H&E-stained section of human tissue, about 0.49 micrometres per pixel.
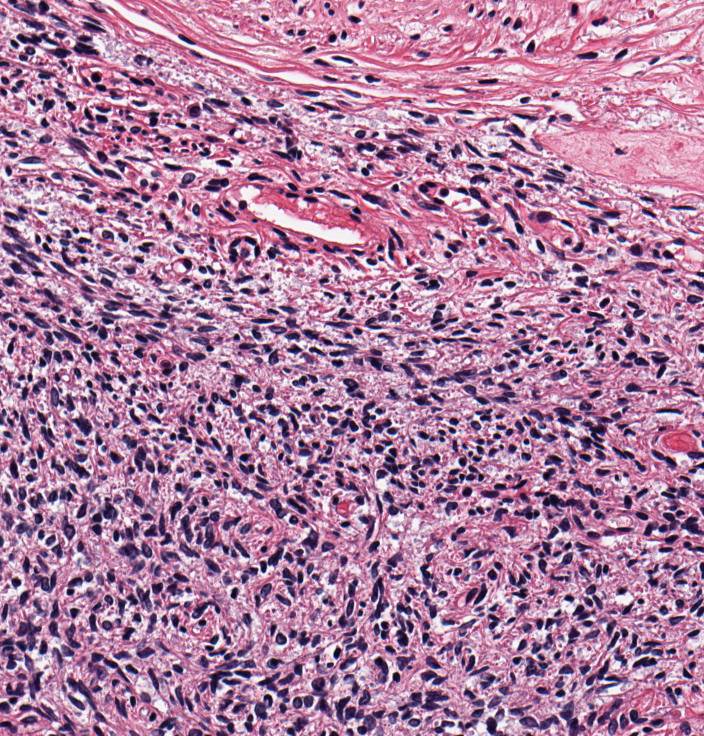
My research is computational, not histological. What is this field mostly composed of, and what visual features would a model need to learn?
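First, the tissue: ovarian cortex. Second, cellularity: the lower two-thirds of the field is densely cellular, the upper part looser and less cellular. Third, arrangement: in that dense zone the spindle cells lie in haphazard, interlacing short bundles rather than one direction.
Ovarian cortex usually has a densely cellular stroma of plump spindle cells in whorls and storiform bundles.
Fourth, fibres: fine wispy pink collagen lies between the cells throughout the cellular area. Fifth, the top edge: a band of pink, paucicellular collagen with sparse elongated nuclei.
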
